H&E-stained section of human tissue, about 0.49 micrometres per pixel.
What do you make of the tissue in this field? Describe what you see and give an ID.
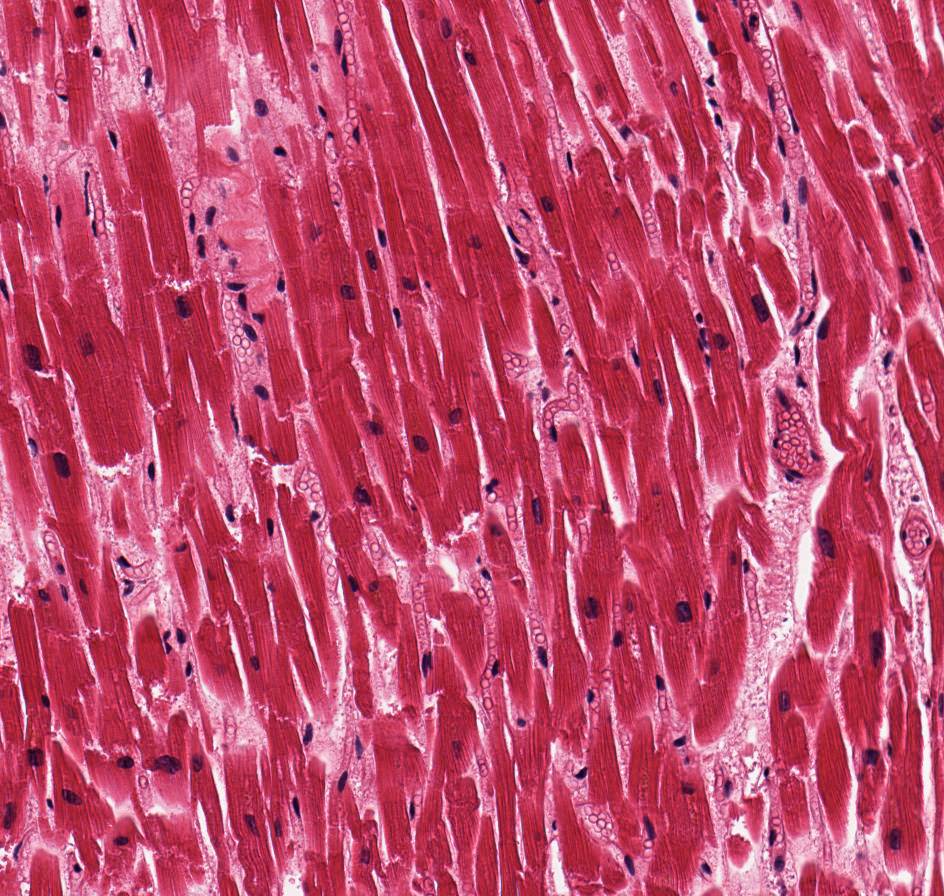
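Fibres: deep red cytoplasm crossed by fine transverse striations; some branch and join neighbouring fibres. Nuclei: single, oval, central in each muscle fibre. Between fibres: narrow spaces of pale loose tissue with small dark elongated nuclei. Tissue: left ventricle of the heart.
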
